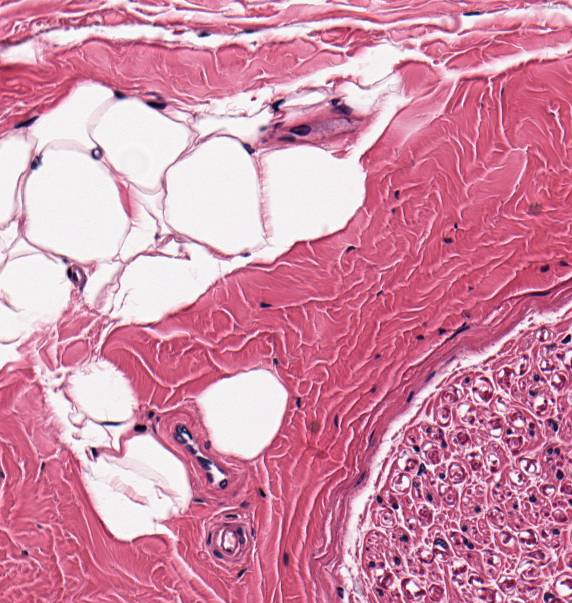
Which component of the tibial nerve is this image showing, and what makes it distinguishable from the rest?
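You're looking at epineurium, the dense pink connective tissue that fills most of the field. Notice how its collagen lies in thick, wavy, deeply eosinophilic bundles.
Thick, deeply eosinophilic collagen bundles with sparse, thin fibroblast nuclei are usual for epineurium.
Here the fibroblast nuclei are sparse, dark and spindle-shaped.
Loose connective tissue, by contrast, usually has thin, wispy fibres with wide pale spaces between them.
In the upper left is fat, its adipocytes large, empty, white polygonal spaces with thin pink walls, and a rounded cellular bundle sits in the lower right.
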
